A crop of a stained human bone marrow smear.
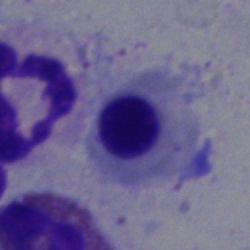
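Erythroblast, the central cell. A pale grey-blue rim of cytoplasm goes all the way round its nucleus, with more on the right side than the left. No nucleoli show in the nucleus, and the cytoplasm has no granules.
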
